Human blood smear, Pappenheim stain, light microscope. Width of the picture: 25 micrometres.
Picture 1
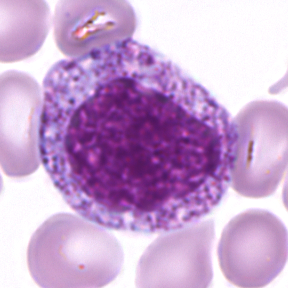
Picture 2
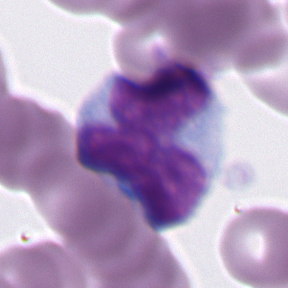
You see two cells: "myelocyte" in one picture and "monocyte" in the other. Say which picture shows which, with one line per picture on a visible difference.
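Picture 1 shows a myelocyte: Many dark purple granules are scattered through the cytoplasm.
Picture 2 shows a monocyte: The cytoplasm shows no distinct granules.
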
